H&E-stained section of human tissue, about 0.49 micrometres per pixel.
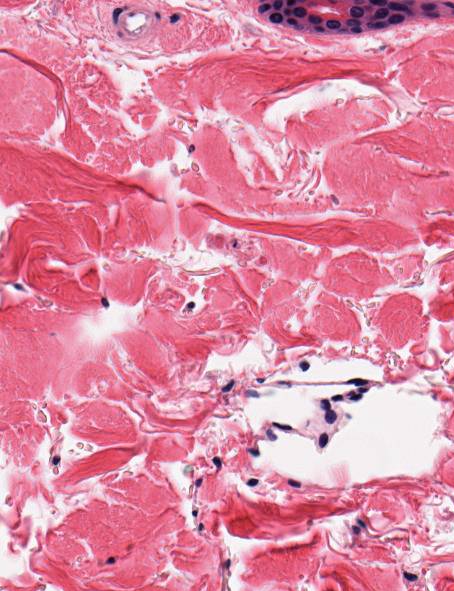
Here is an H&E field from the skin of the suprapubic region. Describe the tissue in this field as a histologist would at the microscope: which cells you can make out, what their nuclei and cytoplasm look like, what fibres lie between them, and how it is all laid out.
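Thick pink collagen bundles occupy most of the field, running in many different directions. Cells sparse: only scattered small dark nuclei between the collagen bundles. Lower right: empty space lined by flattened dark nuclei, consistent with a thin-walled vessel. Top right corner: band of crowded dark round nuclei at the field edge.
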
